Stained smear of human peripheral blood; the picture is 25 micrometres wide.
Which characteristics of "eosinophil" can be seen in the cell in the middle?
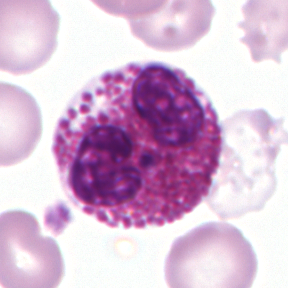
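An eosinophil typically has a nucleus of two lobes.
That fits here: the nucleus is split into two separate lobes, one at the upper right of the cell and one at the lower left.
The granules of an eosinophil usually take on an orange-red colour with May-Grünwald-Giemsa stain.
In this cell the cytoplasm is packed with coarse, round, reddish-pink granules of fairly uniform size. The cell measures about 15 micrometres across.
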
